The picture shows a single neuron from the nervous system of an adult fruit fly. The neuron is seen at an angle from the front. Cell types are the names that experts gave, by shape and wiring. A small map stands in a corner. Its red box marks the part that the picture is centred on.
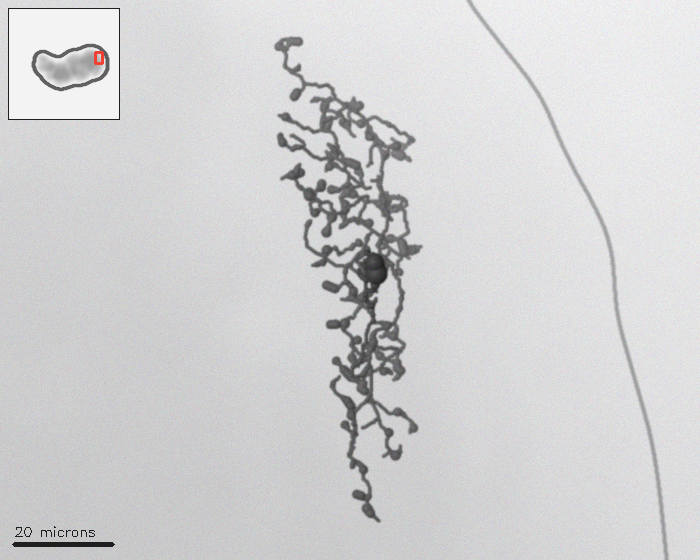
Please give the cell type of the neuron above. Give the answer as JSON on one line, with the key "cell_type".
{"cell_type": "Dm1"}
